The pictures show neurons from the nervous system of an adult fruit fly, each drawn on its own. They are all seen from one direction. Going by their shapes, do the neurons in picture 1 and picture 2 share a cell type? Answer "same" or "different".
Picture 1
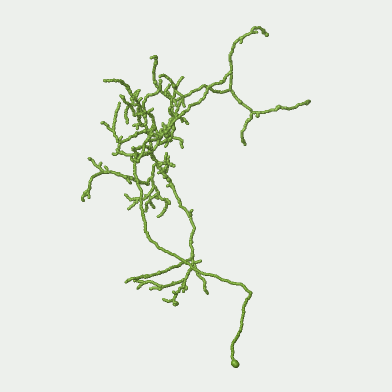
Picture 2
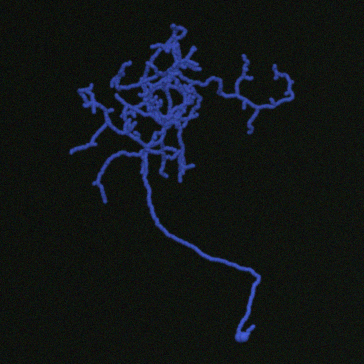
same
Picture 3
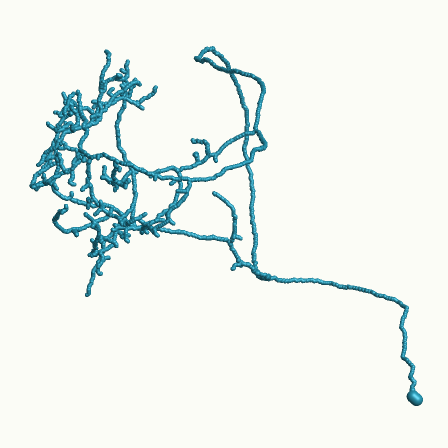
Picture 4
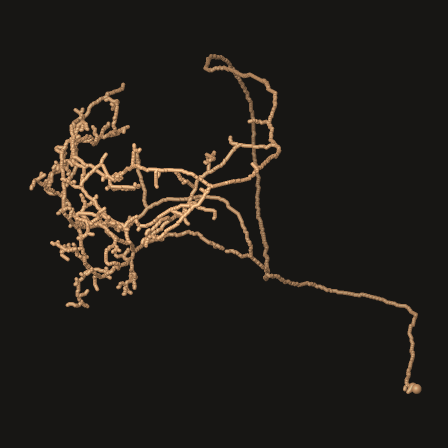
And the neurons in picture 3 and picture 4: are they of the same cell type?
same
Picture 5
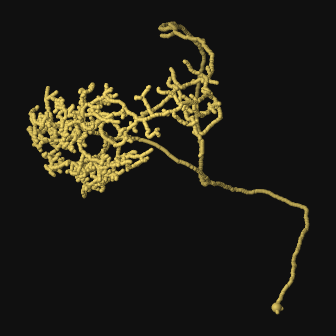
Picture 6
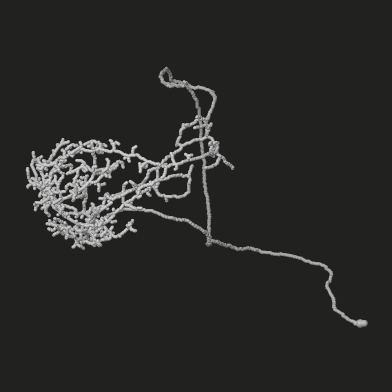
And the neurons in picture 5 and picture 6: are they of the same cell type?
same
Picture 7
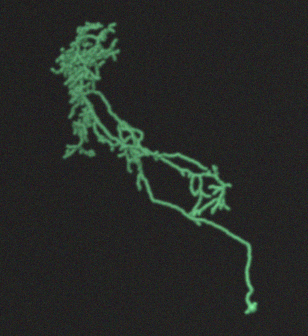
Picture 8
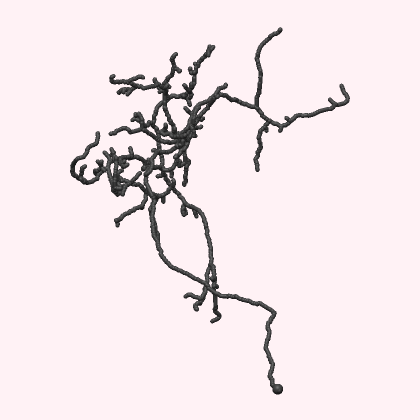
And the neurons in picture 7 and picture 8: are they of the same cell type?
different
